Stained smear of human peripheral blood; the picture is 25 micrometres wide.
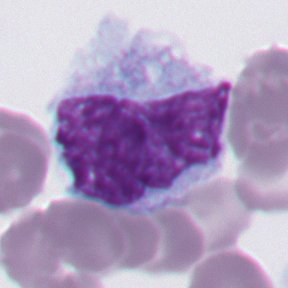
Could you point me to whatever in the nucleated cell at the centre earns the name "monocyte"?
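This cell is a monocyte, and several features in the picture go with that name. Its nucleus has an irregular, folded outline with creases running across it, and it measures about 16 by 11 micrometres.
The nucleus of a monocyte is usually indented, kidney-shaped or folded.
The nucleus lies in the lower part of the cell, and most of the cytoplasm sits above it as a broad, abundant zone. That cytoplasm looks frothy, broken up by many small clear spaces.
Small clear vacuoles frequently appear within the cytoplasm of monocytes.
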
